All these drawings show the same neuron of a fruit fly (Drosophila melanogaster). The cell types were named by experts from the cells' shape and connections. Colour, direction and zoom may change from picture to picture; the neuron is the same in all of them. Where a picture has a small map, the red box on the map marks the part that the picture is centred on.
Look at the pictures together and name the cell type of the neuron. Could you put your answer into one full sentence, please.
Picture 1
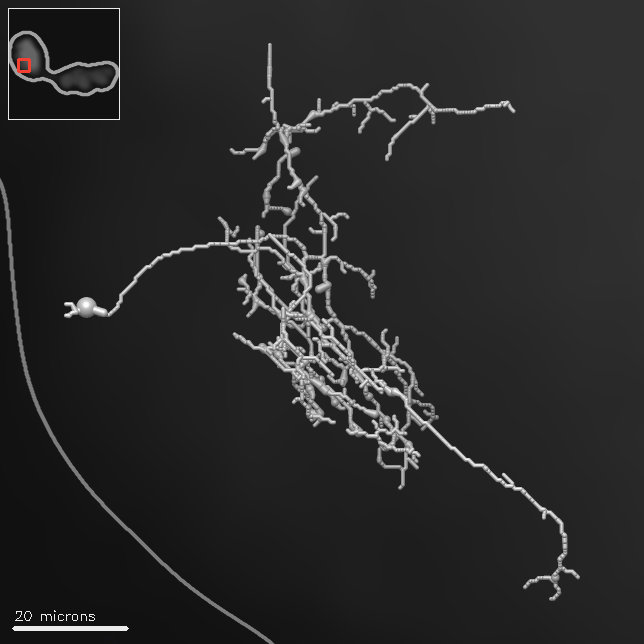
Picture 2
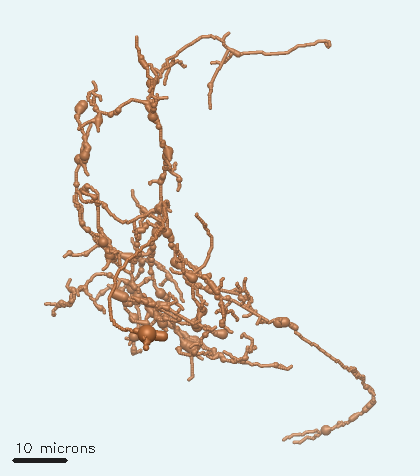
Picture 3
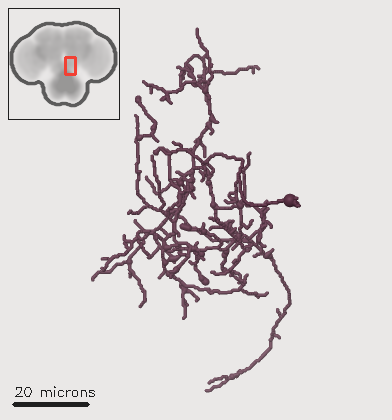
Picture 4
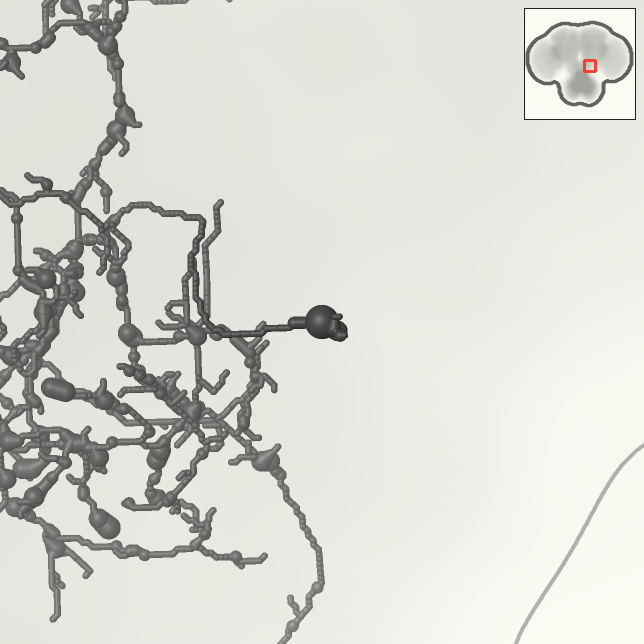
The cell type GNG370 includes this neuron.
